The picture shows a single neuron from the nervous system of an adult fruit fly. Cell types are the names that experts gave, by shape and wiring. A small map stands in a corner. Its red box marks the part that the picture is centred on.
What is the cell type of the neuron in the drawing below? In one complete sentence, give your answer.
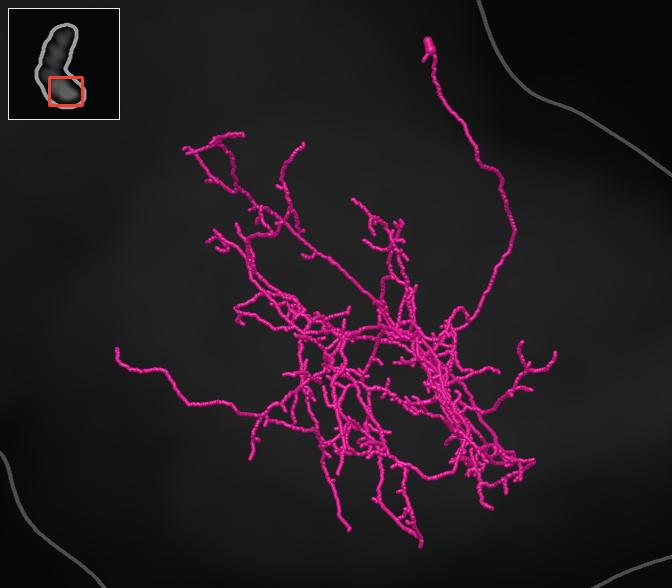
The neuron belongs to cell type pC1_9b.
